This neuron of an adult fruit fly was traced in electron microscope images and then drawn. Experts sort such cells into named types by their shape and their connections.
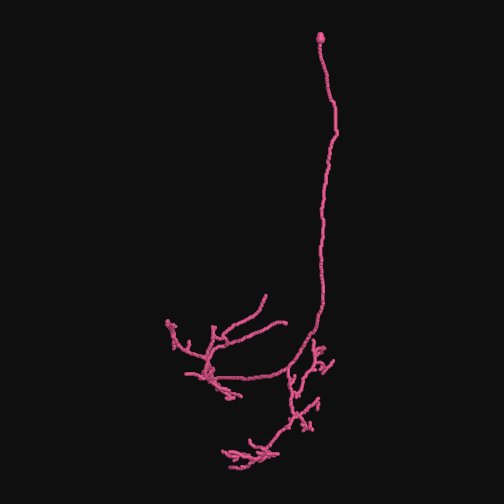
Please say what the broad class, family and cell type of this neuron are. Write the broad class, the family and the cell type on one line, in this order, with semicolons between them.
central-brain intrinsic neuron; hemilineage DM1_antero_ventral; WED103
